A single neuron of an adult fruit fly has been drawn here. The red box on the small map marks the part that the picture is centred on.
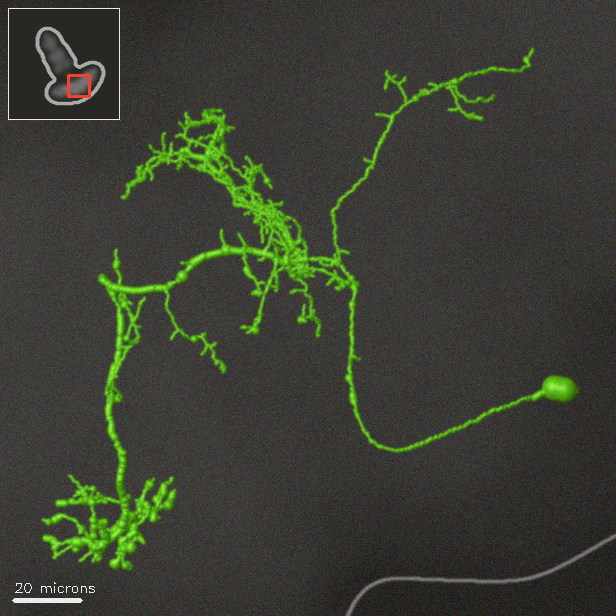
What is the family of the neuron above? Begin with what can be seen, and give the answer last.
By the scale bar it is about 160 microns wide in this view. In this view it is about as wide as it is tall. This is a central-brain intrinsic neuron. The family is hemilineage MD3.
